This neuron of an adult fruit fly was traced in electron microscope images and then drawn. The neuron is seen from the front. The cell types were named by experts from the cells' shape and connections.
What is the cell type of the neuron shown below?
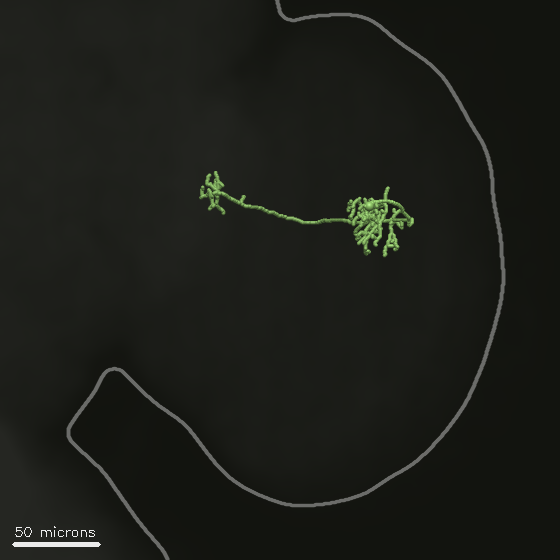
Tm38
